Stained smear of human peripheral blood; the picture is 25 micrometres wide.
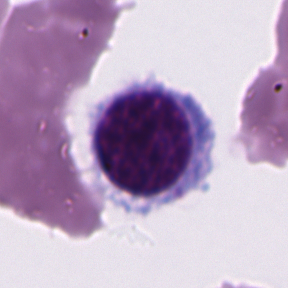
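Hairy cell in a stained smear of human peripheral blood. Its edge is ragged, with small fuzzy projections. Dense, dark purple chromatin runs throughout the nucleus, which fills most of the hairy cell and leaves only a narrow rim of cytoplasm. That rim is wider on the right and lower side than at the upper left.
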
